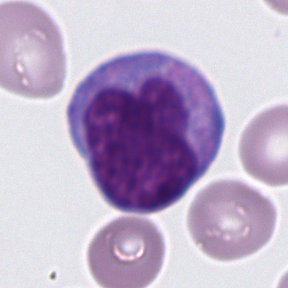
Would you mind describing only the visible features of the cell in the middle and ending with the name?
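Roundish outline here, slightly angular but smooth-edged. Notches cut into the upper margin of the nucleus, which is folded into lobes. Rather than large distinct granules, the cytoplasm has a faint, fine pinkish dusting, and there are no clear vacuoles. It's an atypical promyelocyte.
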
